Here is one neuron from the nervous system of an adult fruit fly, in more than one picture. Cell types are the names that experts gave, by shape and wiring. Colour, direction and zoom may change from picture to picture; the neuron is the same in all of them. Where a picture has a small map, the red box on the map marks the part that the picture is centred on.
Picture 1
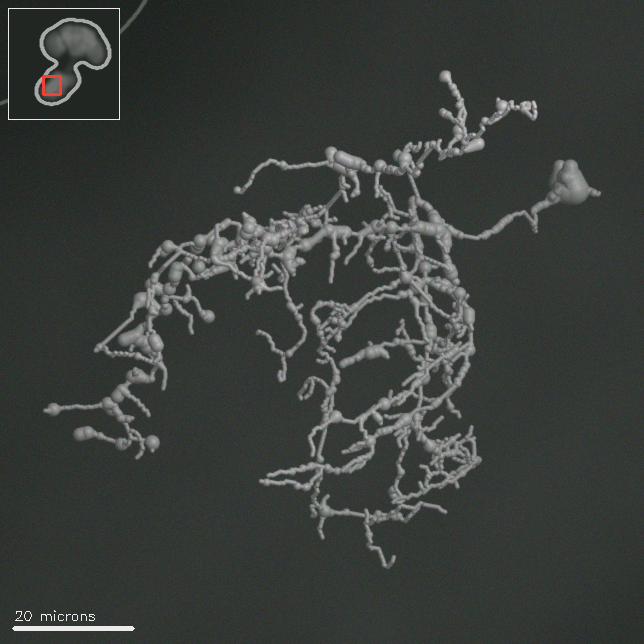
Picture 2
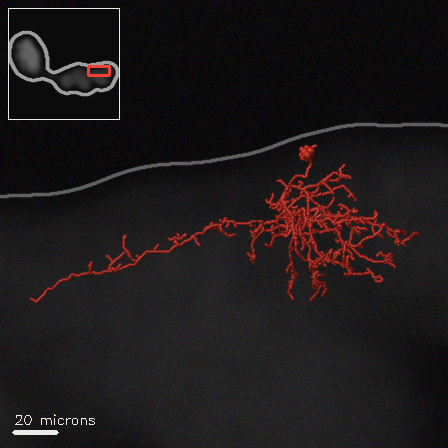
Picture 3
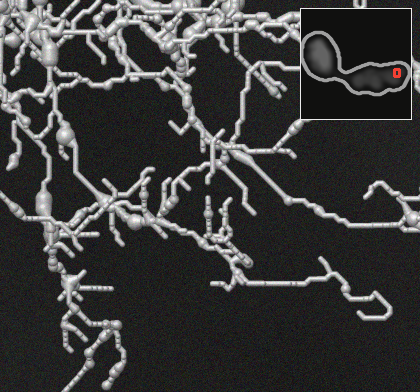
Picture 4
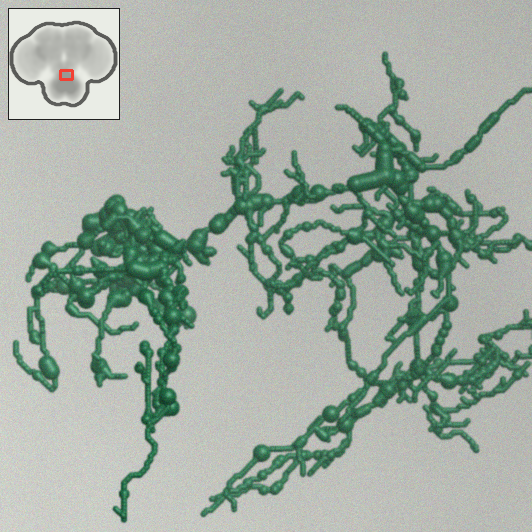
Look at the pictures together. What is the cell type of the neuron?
INXXX331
